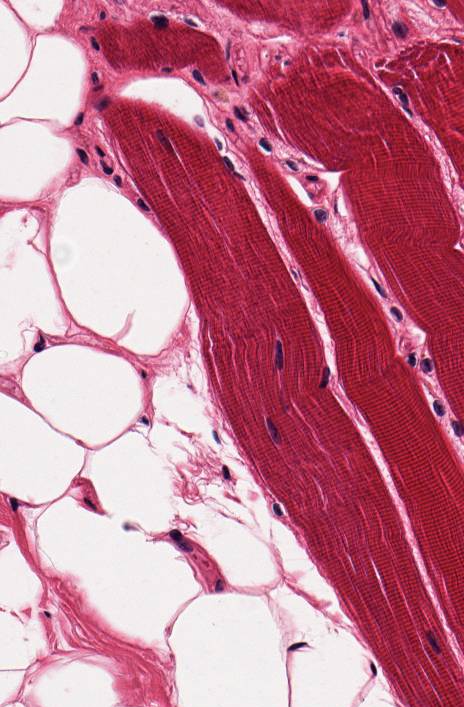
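Skeletal muscle, H&E. Fibres run in parallel, diagonally from upper left toward lower right. Their nuclei are elongated, dark and mostly at the fibre edges; their cytoplasm stains deep red with eosin. Between fibres, thin strands of loose connective tissue carry scattered small dark nuclei.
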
